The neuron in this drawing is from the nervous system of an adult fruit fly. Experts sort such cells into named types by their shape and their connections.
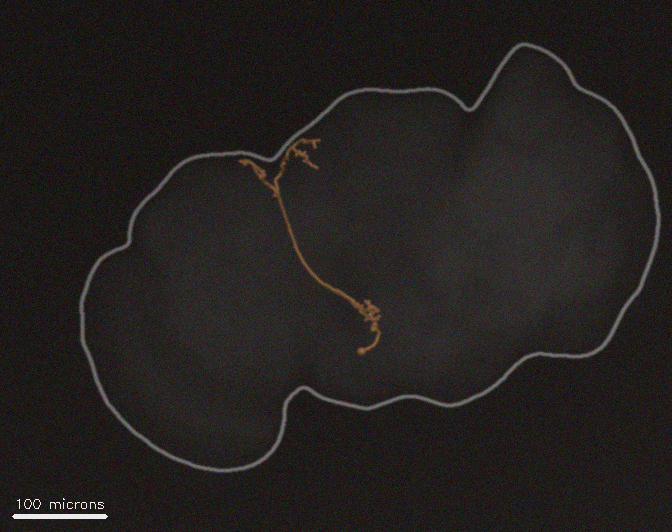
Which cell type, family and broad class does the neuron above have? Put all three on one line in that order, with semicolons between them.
CB1537; hemilineage FLAa3; central-brain intrinsic neuron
